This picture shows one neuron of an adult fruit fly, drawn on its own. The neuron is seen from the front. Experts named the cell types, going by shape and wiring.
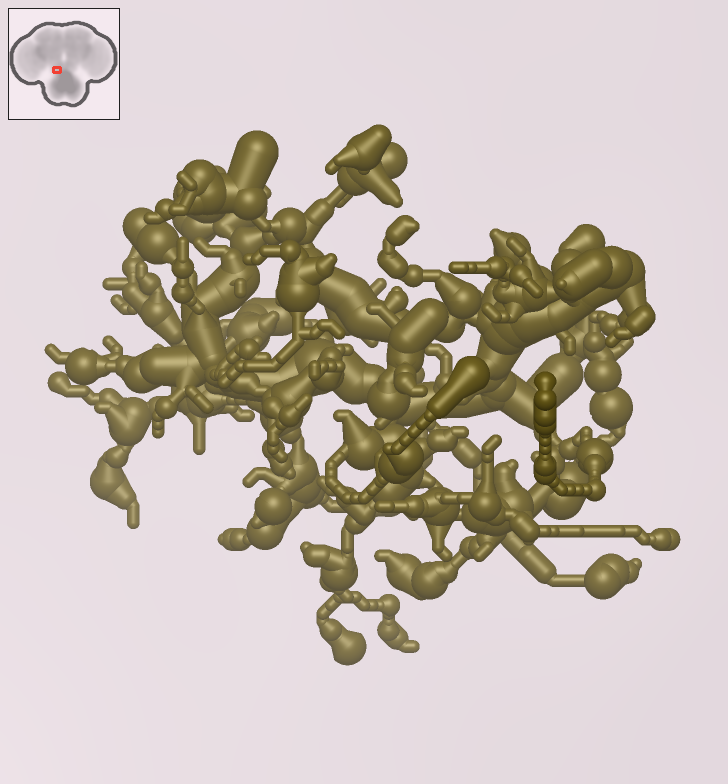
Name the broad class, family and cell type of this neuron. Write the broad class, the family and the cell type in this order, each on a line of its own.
central-brain intrinsic neuron
hemilineage TRdm
GNG039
